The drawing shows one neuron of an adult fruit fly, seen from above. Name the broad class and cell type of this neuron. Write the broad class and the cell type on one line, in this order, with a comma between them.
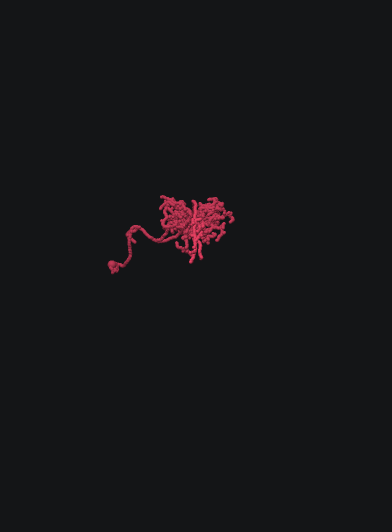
central-brain intrinsic neuron, PRW065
